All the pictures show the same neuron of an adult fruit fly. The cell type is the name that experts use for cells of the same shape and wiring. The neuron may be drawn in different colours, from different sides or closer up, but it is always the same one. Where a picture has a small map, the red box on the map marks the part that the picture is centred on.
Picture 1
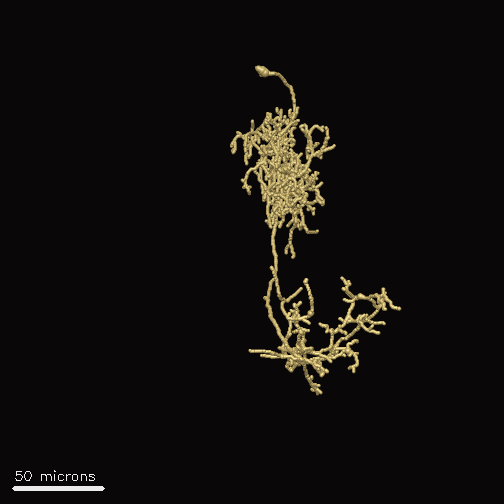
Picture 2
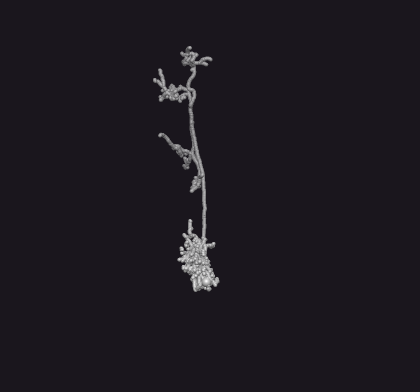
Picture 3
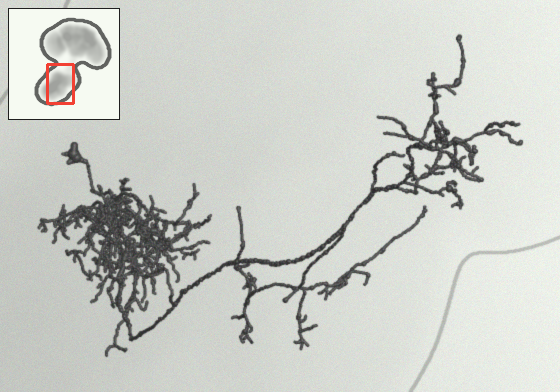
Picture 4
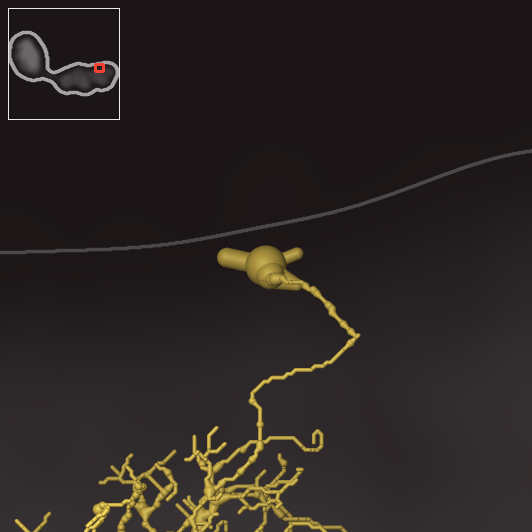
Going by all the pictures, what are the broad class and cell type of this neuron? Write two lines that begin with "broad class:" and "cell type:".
broad class: nerve-cord intrinsic neuron
cell type: INXXX110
